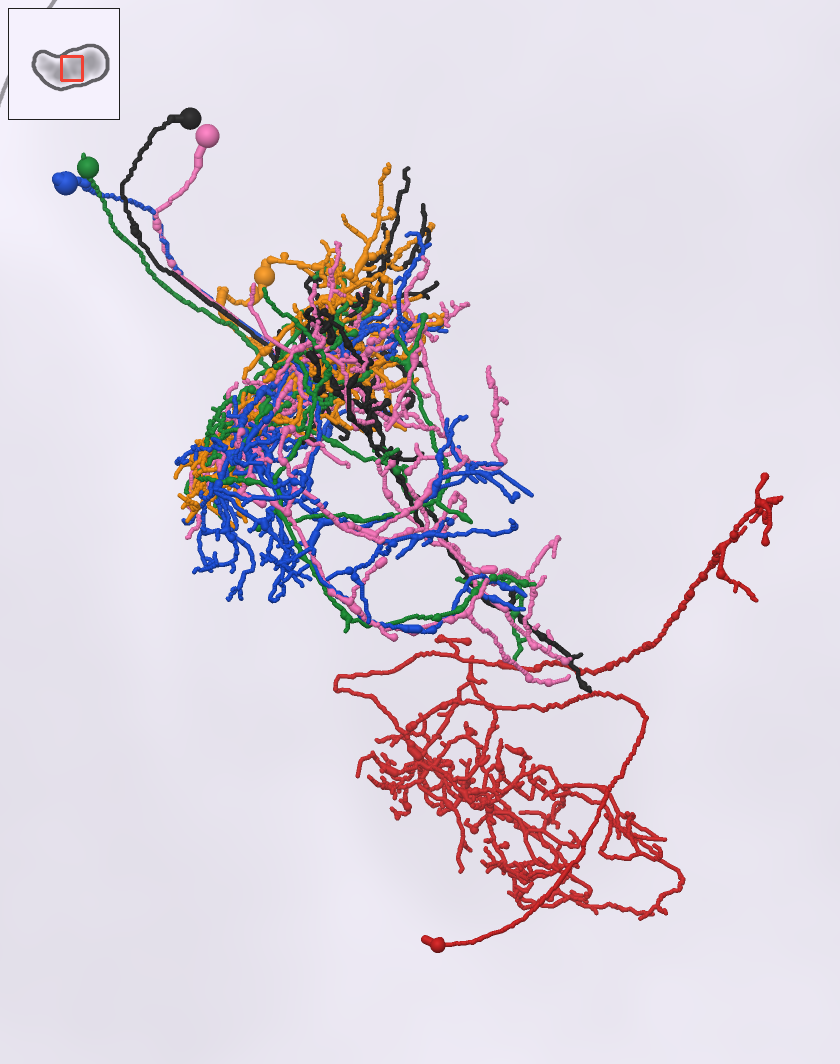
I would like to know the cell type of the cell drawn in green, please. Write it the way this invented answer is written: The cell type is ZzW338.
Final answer: The cell type is AVLP469.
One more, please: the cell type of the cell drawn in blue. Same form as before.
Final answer: The cell type is CB1632.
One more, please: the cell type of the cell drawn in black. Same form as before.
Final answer: The cell type is PVLP105.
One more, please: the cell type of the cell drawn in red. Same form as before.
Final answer: The cell type is WED031.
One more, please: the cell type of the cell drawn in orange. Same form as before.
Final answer: The cell type is PVLP104.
